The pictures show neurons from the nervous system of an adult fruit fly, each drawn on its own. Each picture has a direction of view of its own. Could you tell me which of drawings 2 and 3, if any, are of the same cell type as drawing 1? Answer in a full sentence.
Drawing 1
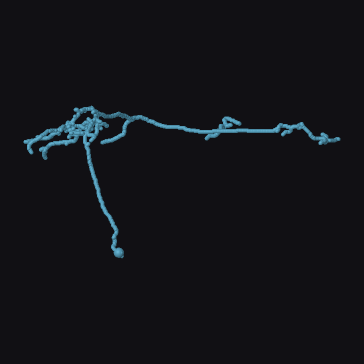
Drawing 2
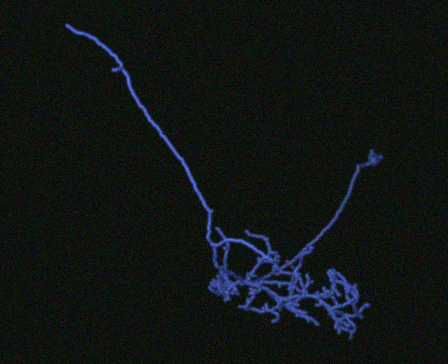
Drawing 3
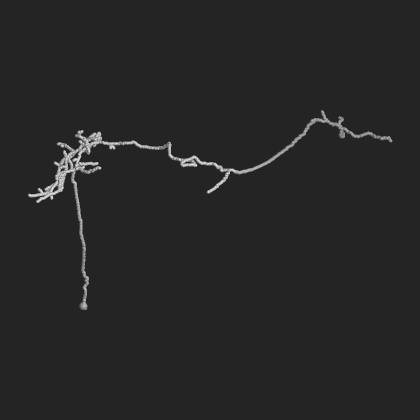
Drawing 3 is of the same cell type.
